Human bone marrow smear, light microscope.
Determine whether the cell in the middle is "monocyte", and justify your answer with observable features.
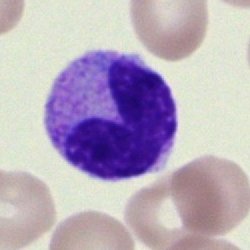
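Start with the nucleus: it's bent into a curved, horseshoe-like shape with its notch toward the upper left, lying along the right and lower parts of the cell.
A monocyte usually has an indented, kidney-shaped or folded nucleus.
So the shape on its own would sit comfortably with monocyte. The chromatin is another matter: it's dark purple and densely clumped.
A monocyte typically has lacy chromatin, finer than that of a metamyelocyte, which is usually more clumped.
That feature goes with metamyelocyte and against monocyte. The outline is round and smooth, no nucleoli are visible, and red cells lie near it without touching it. Weighing it up, monocyte doesn't fit: this is a metamyelocyte.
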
